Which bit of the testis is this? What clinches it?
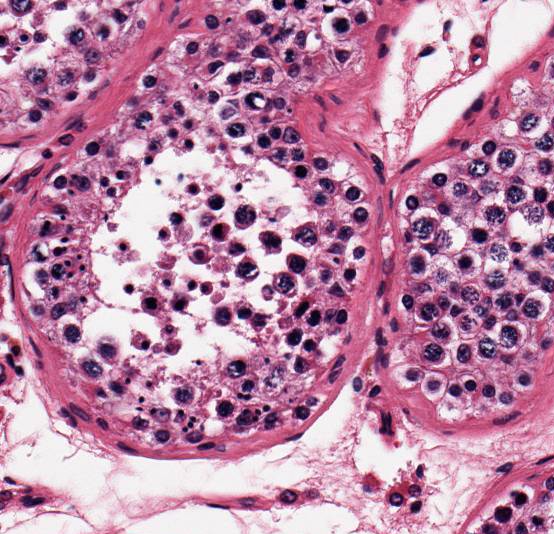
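Seminiferous tubule. Field: rounded tubules in cross-section, largest at left and centre, another along the right edge. Each is bounded by pink fibrous tissue with flattened, elongated nuclei and lined by stratified epithelium many cells thick.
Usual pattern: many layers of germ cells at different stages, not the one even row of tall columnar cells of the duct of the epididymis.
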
